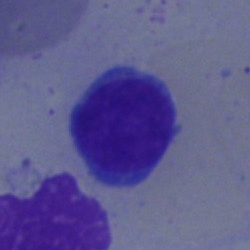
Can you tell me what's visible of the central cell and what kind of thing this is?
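Roughly round cell, outline mostly smooth. Chromatin dark purple, fairly dense throughout the nucleus. Cytoplasm a thin deep-blue rim, widest along the lower edge. One small blunt bulge projecting from the right edge. Cell: lymphocyte.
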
